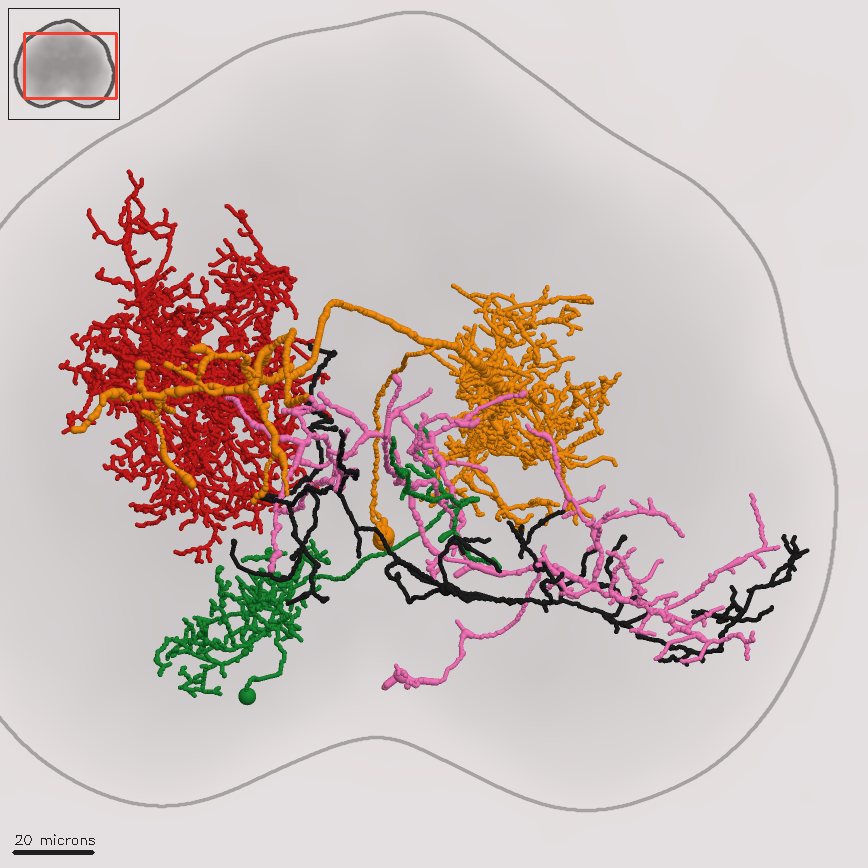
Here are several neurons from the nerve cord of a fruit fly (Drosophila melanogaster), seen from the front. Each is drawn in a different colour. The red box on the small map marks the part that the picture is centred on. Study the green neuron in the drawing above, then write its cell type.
AN10B039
